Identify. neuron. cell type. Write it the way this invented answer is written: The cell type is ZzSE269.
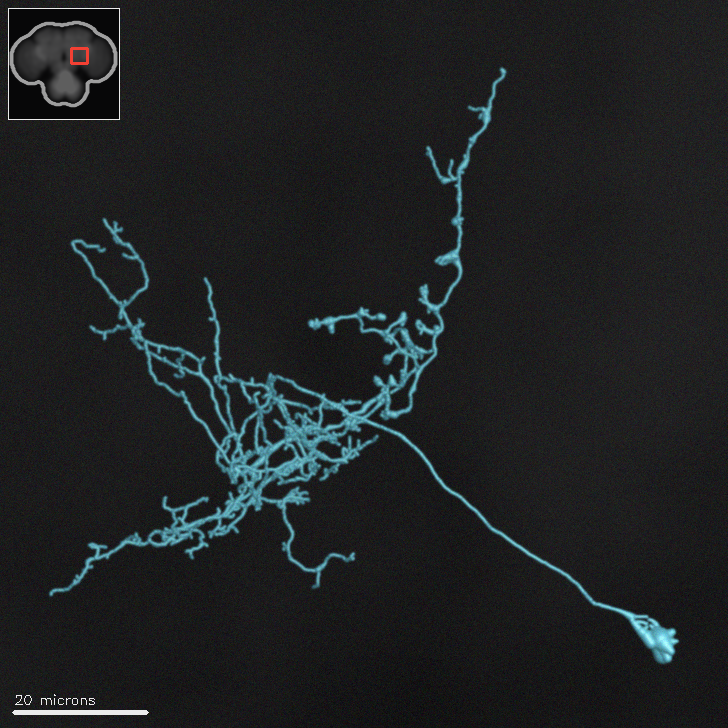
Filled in: The cell type is WED028.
